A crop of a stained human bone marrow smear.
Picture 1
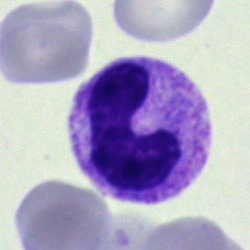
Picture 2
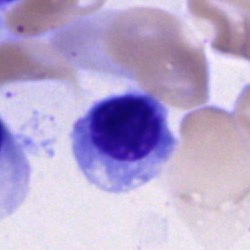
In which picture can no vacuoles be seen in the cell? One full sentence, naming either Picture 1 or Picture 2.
Within the cytoplasm of the cell in picture 1, no vacuoles are present.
